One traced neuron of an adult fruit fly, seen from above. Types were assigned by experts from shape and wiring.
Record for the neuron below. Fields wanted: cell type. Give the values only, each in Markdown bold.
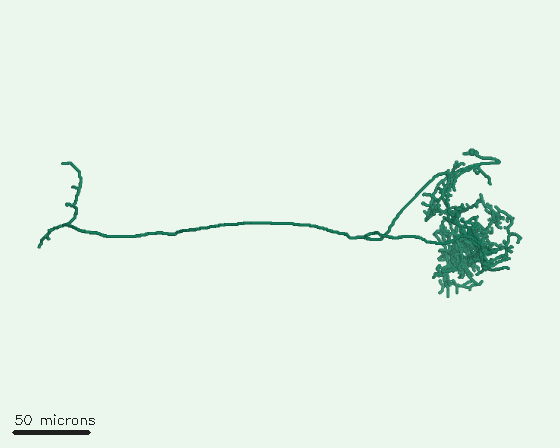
**AVLP413**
